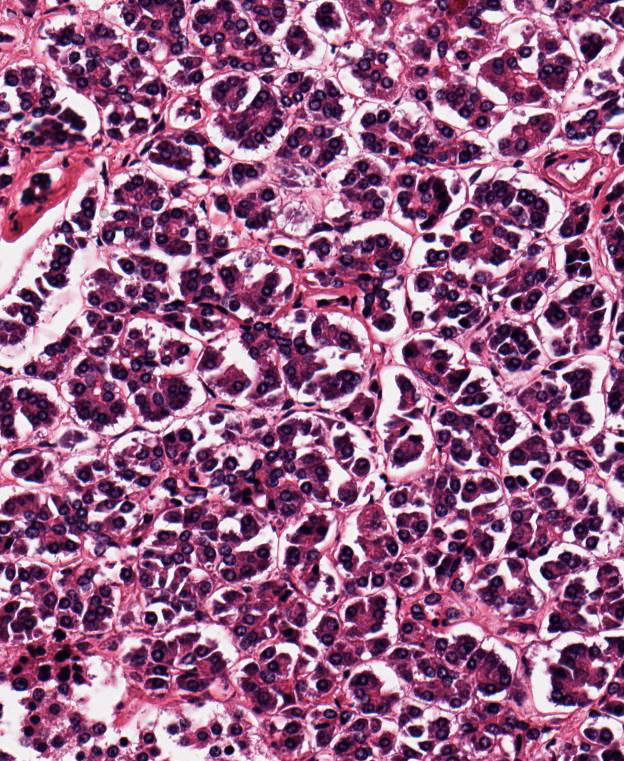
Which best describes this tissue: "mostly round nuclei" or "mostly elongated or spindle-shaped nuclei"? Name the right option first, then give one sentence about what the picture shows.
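Mostly round nuclei. The nuclei are small, round, dark and much alike in size throughout the field.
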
